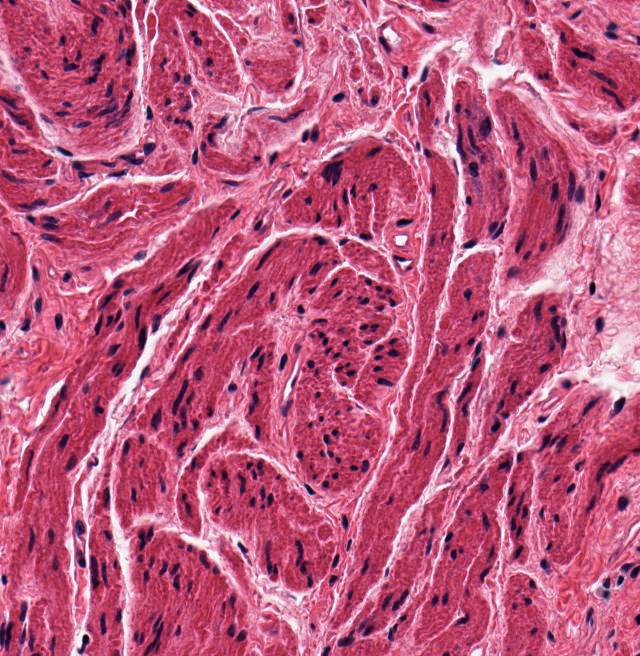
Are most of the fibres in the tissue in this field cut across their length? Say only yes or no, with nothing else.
No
